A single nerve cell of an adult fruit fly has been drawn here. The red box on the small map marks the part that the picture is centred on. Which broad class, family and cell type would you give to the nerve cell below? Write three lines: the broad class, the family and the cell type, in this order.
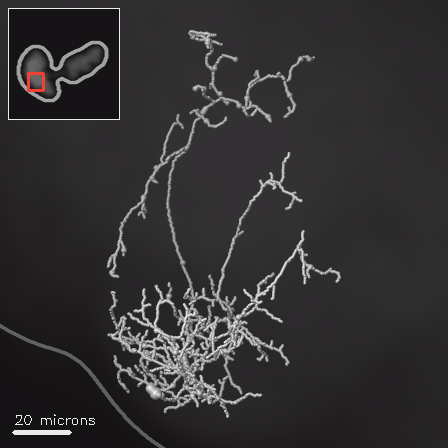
central-brain intrinsic neuron
hemilineage VLPl2_medial
AVLP197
